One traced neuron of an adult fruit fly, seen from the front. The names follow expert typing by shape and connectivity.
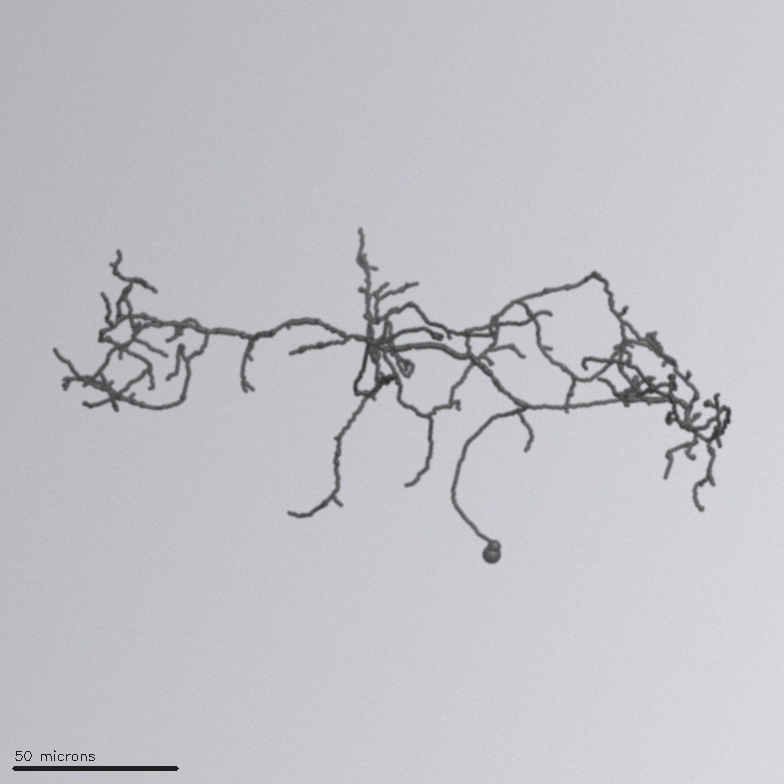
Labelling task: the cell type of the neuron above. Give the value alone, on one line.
IN04B030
